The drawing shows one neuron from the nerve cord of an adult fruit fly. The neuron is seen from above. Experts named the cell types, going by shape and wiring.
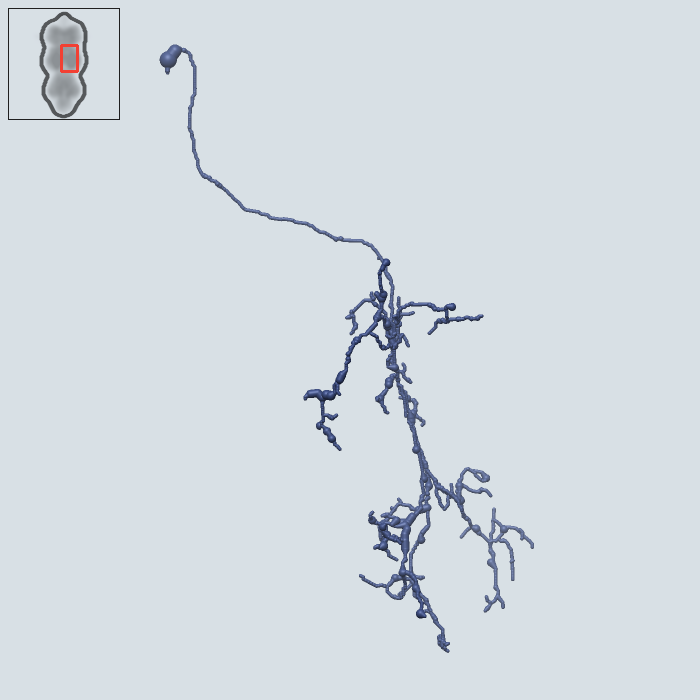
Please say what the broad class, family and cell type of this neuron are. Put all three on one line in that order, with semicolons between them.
nerve-cord intrinsic neuron; hemilineage 14A; IN14A077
